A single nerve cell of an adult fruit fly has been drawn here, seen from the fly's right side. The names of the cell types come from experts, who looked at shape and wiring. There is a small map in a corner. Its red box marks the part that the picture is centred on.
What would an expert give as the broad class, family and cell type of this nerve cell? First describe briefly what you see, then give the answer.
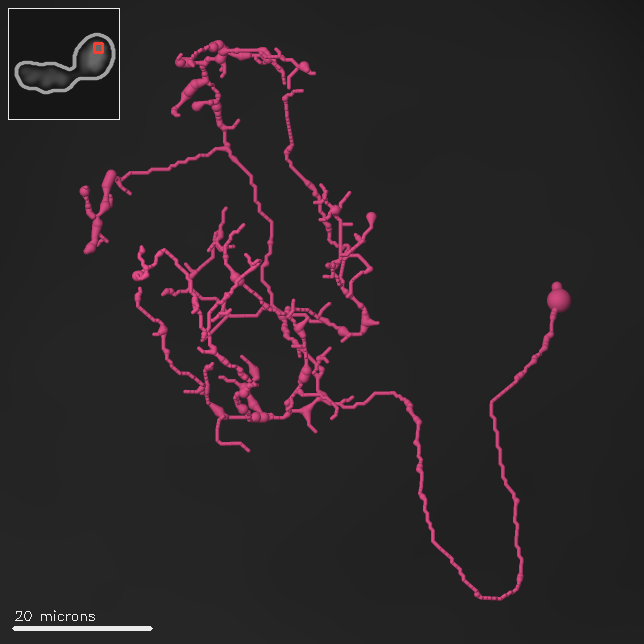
The cell body can be seen on the right of the picture. By the scale bar it is about 80 microns tall in this view. Dozens of branch ends can be seen. This is a central-brain intrinsic neuron. The family is hemilineage LHl4_dorsal. It is of cell type LHAV4g7_b.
